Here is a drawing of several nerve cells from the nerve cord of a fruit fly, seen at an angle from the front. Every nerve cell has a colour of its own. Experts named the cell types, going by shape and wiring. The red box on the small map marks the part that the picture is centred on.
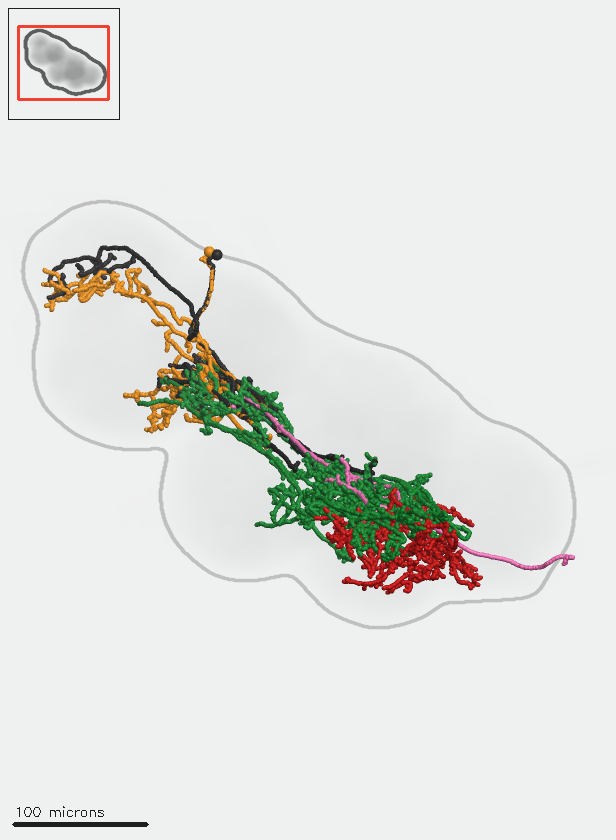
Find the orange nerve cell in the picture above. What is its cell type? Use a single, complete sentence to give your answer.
On the level of cell type, this neuron is IN23B042.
